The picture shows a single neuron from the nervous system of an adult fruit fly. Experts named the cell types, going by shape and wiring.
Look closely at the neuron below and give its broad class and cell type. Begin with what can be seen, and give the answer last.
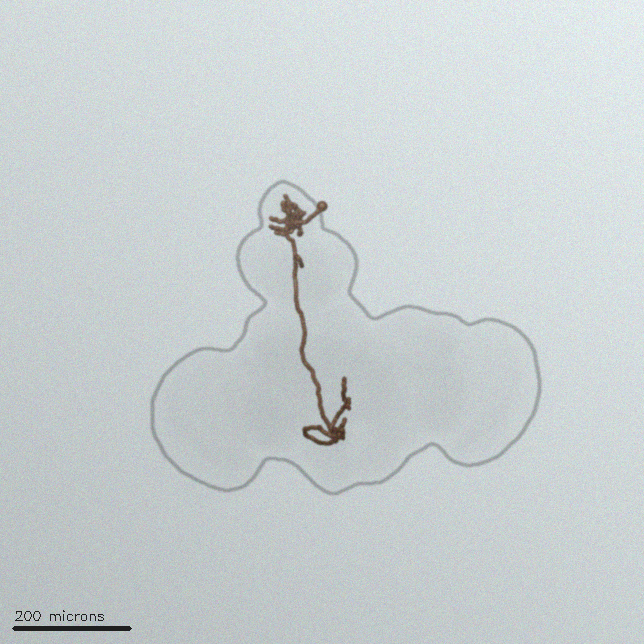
From top to bottom in the picture it spans about 450 microns. As drawn here it is more than twice as tall as it is wide. This is an ascending neuron. It is of cell type ANXXX380.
